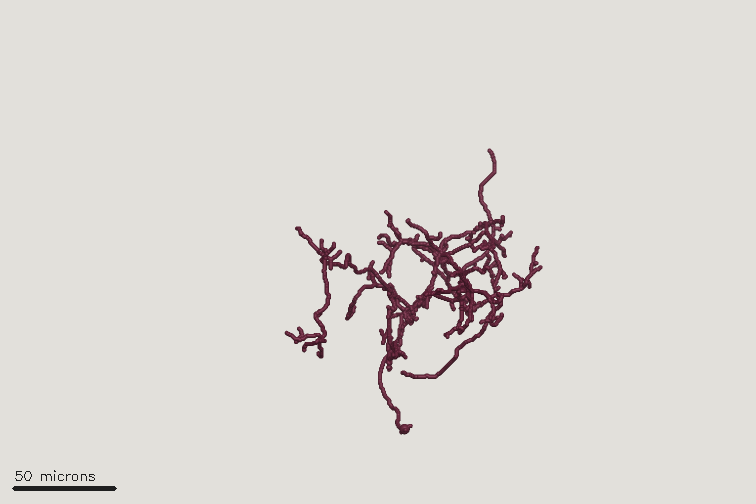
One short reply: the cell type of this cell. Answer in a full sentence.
The cell type is IN05B066.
